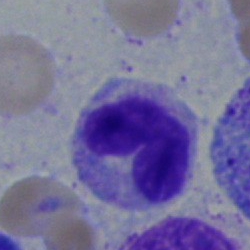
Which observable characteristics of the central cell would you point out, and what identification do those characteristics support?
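You can see the outline is roughly round and smooth. The nucleus is bent into a thick C, or horseshoe, and its hollow holds a pale patch of cytoplasm down in the lower centre of the cell. There's a moderate amount of cytoplasm overall, pale lilac in colour. So this one's a band neutrophil.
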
